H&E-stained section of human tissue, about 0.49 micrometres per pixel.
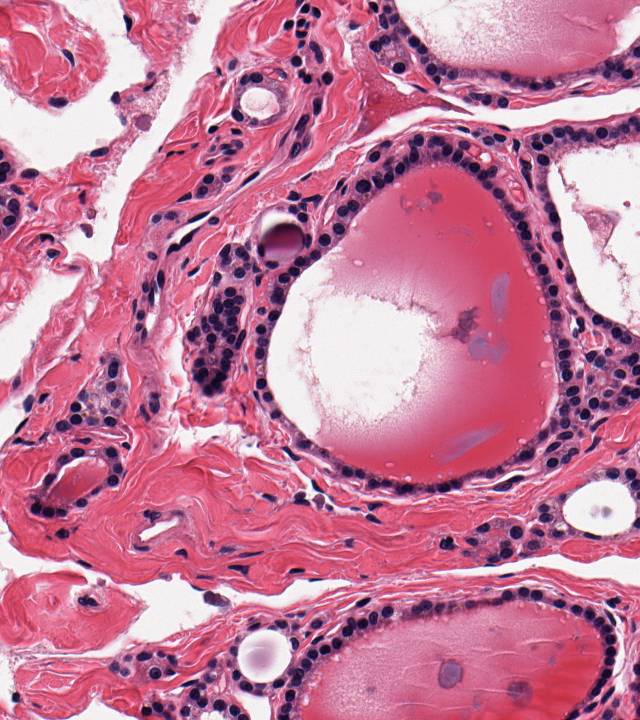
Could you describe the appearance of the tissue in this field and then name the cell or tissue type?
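A large rounded follicle of pink material occupies the centre, with smaller follicles around it separated by stromal bands. A single layer of cuboidal cells with round dark nuclei lines the follicles. Central colloid is homogeneous pink, paler and whitish on the left. This is thyroid.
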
